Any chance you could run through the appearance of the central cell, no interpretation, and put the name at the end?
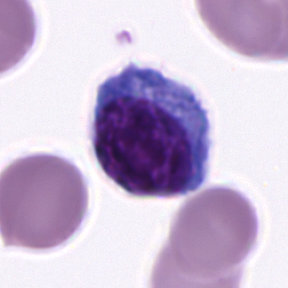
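Outline somewhat angular: straight stretches between blunt corners. Nucleus oval, toward the lower left of the cell, filling about 60% of the cell's area. Chromatin dark purple, coarsely clumped. Cytoplasm in a broad band along the upper and right sides of the nucleus, paler just above the nucleus than elsewhere. Plasma cell.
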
